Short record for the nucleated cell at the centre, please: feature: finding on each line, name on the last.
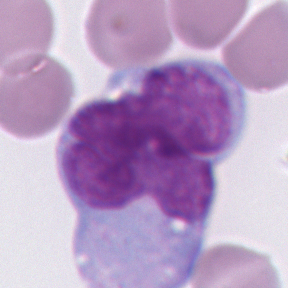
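Cytoplasm: mostly below nucleus
Granules: none visible
Clear spots: a few, tiny, in cytoplasm
Outline: irregular, cytoplasm bulging at bottom
Name: monocyte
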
